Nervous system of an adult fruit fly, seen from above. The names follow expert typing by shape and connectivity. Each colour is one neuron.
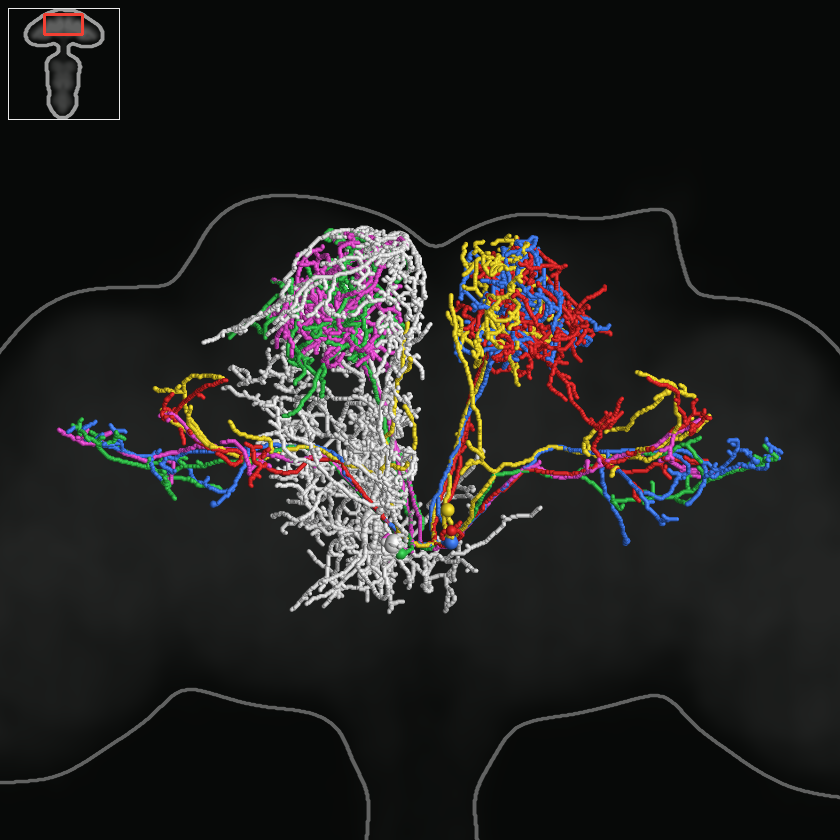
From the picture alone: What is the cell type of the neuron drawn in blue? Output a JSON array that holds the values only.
["CRE080_c"]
